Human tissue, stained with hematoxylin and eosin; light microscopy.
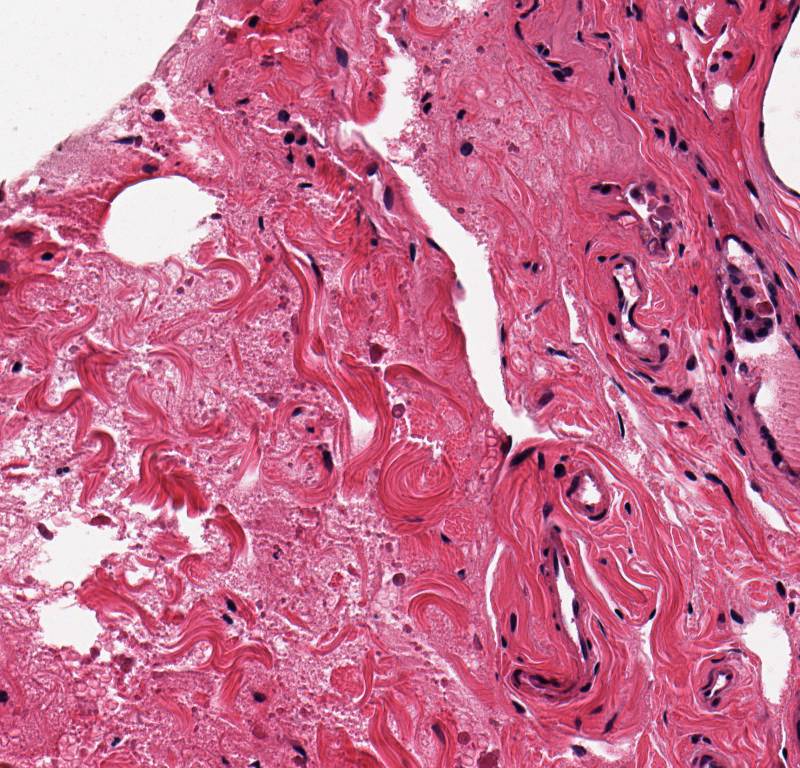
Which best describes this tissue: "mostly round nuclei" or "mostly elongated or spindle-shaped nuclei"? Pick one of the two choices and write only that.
Mostly elongated or spindle-shaped nuclei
